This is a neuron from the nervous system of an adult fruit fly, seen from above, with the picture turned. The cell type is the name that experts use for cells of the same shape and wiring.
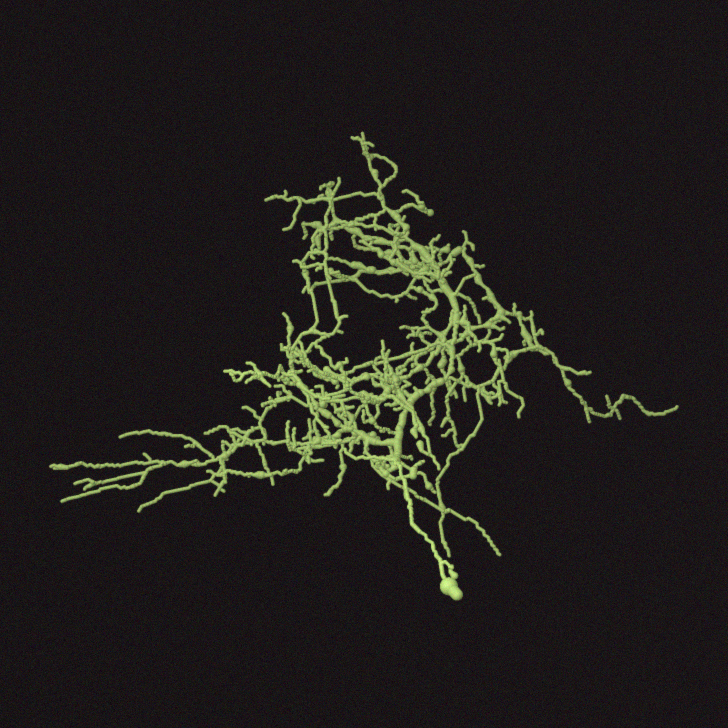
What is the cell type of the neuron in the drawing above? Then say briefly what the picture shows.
It is of cell type CL152. Its broad class is central-brain intrinsic neuron. The cell body can be seen at the bottom of the picture. More than a hundred branch ends can be seen.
